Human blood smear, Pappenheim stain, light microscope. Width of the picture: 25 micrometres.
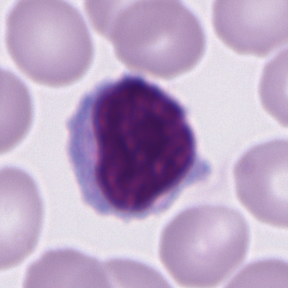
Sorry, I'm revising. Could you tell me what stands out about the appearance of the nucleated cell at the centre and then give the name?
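This one's about 13 micrometres across, and its nucleus, about 11 by 9 micrometres, sits off-centre toward the right, filling about 70% of the cell's area. The chromatin's dark purple and coarsely clumped. The pale blue cytoplasm makes its widest rim on the left side. It's a typical lymphocyte.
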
